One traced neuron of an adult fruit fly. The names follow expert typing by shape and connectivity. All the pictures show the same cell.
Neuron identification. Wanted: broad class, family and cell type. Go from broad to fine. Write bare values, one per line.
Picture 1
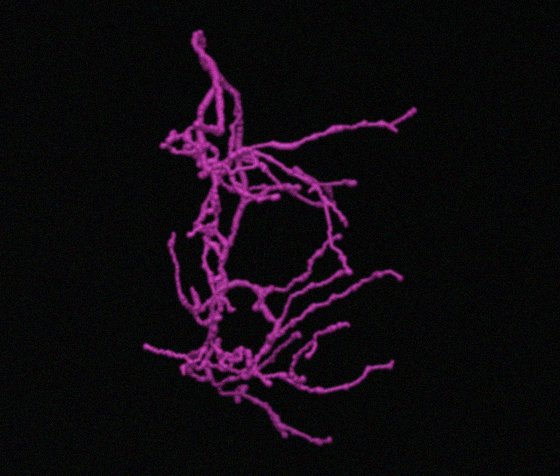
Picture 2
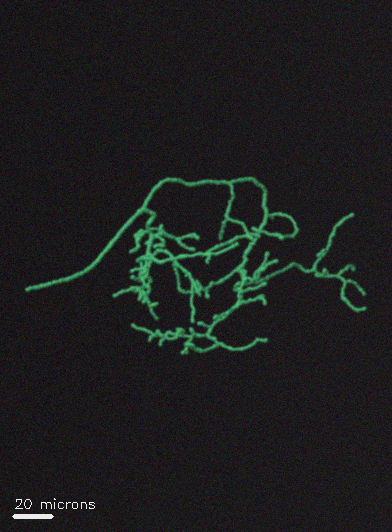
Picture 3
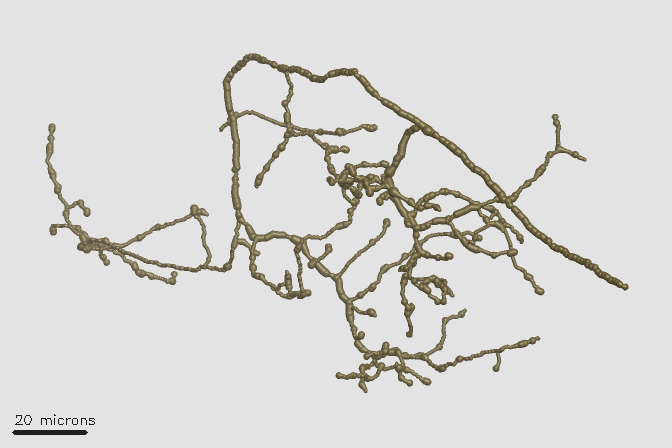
descending neuron
DNpe
DNpe025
